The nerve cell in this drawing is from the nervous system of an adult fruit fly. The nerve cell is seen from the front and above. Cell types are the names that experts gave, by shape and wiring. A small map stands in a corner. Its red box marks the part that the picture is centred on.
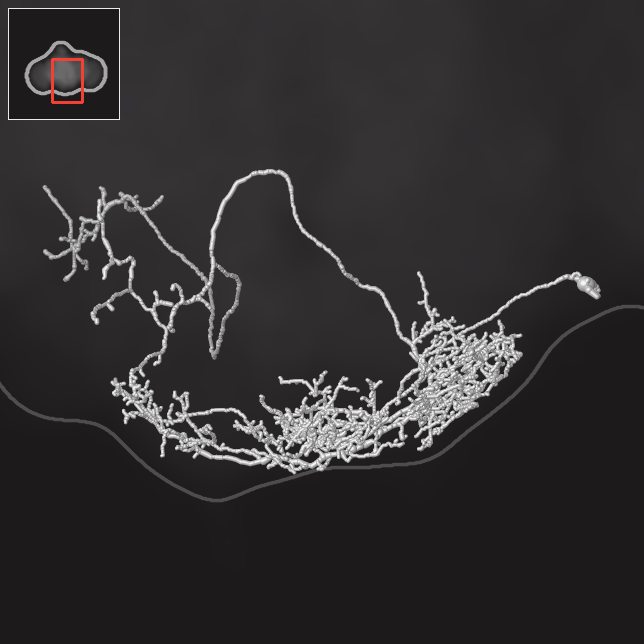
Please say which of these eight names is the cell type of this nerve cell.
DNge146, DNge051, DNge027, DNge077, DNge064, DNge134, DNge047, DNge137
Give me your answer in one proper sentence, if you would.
The cell type carried by this nerve cell is DNge051.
